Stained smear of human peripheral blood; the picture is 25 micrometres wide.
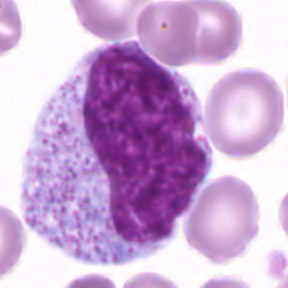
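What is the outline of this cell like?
Rounded and smooth.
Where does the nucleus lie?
Toward the right side, with abundant cytoplasm forming a broad area on the left.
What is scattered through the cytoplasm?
Many fine pink-purple granules.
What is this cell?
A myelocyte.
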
